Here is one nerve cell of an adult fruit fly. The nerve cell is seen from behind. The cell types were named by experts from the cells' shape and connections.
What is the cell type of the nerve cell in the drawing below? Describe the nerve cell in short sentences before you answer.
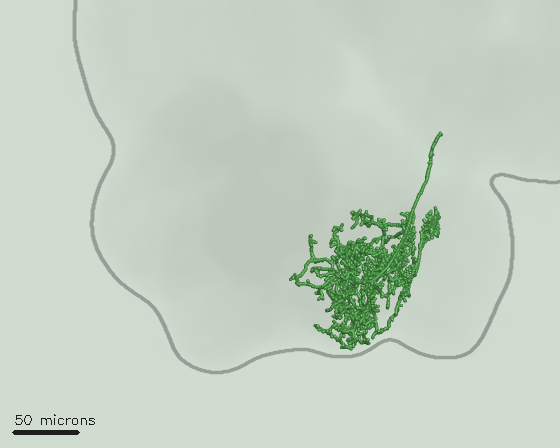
From top to bottom in the picture it spans about 170 microns. As drawn here it is taller than it is wide. It is a motor neuron of the nerve cord. It is of cell type STTMm.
